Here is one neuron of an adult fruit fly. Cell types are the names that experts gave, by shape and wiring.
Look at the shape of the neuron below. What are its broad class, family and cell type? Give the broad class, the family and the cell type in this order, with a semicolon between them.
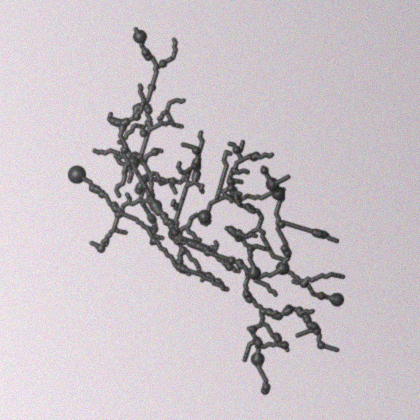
optic-lobe intrinsic neuron; Mi; Mi14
